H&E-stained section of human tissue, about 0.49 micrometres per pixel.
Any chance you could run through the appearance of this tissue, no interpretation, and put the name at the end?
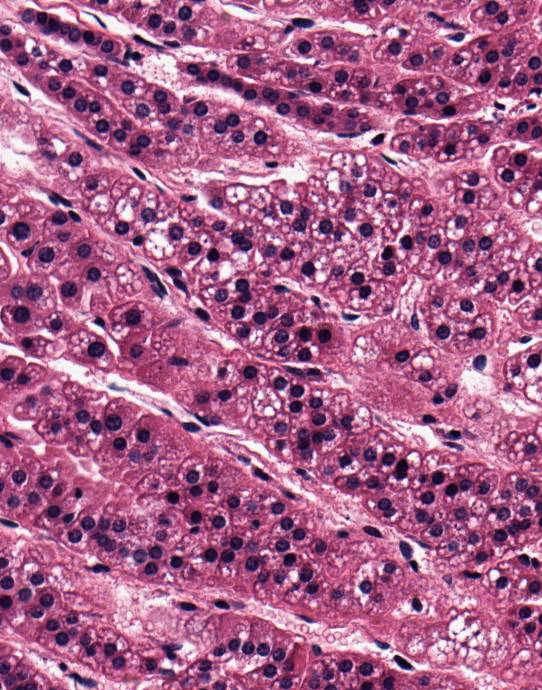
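Look first at the cells: long, roughly parallel cords running diagonally from upper left to lower right. Between them lie narrow, thin-walled vascular channels lined by flattened cells with elongated dark nuclei. Many cells, clearest centrally, have pale foamy cytoplasm full of small clear vacuoles. Stroma is scant: no thick collagen bands or fat cells. This is adrenal gland.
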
